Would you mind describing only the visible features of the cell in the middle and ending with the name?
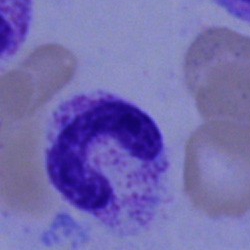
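The cell outline is roughly round. Its nucleus is horseshoe-shaped, with the open side facing toward the lower right. The chromatin is dense and dark purple, with coarse clumping, and no nucleoli are visible in the nucleus. This is a band neutrophil.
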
